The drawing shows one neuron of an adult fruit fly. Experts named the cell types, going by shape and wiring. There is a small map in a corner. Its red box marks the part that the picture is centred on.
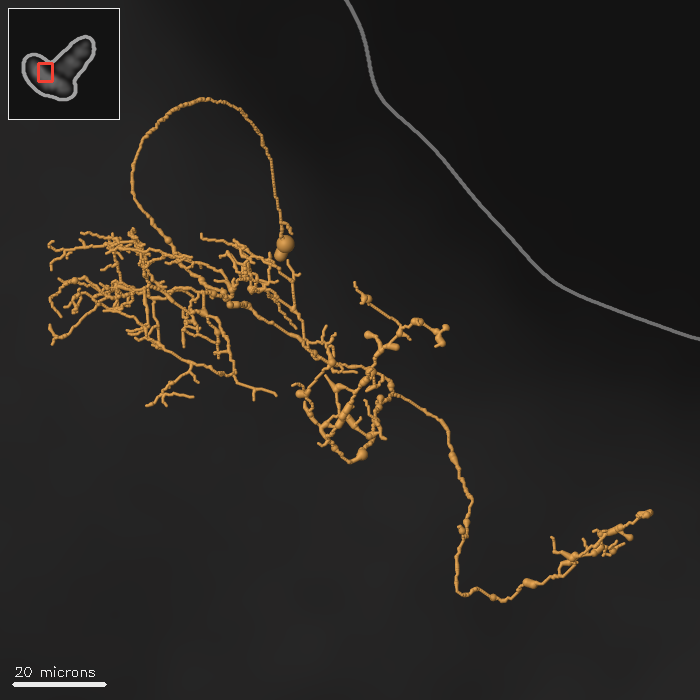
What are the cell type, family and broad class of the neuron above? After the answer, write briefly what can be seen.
Its cell type is CL183. Its family is hemilineage SMPp&v1_posterior. This is a central-brain intrinsic neuron. From left to right in the picture it spans about 130 microns. Dozens of branch ends can be seen.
